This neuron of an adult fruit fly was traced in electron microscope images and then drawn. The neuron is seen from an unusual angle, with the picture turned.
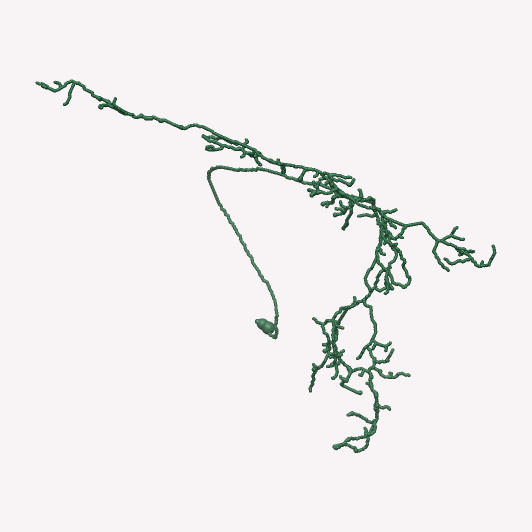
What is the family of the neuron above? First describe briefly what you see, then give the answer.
The cell body can be seen in the middle of the picture. The picture shows dozens of branch ends. Its broad class is central-brain intrinsic neuron. Its family is hemilineage MD3.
